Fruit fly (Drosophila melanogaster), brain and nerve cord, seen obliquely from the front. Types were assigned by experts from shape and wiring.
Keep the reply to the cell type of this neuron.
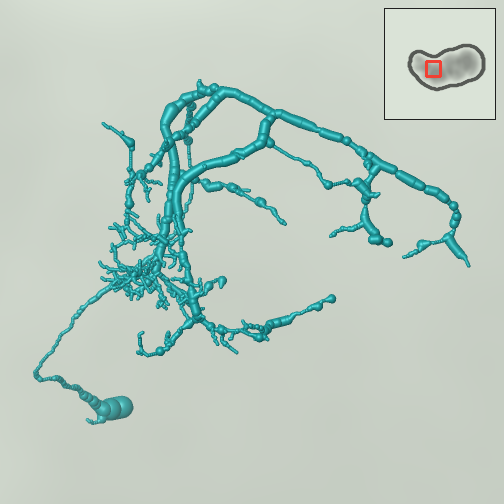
IN03B066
